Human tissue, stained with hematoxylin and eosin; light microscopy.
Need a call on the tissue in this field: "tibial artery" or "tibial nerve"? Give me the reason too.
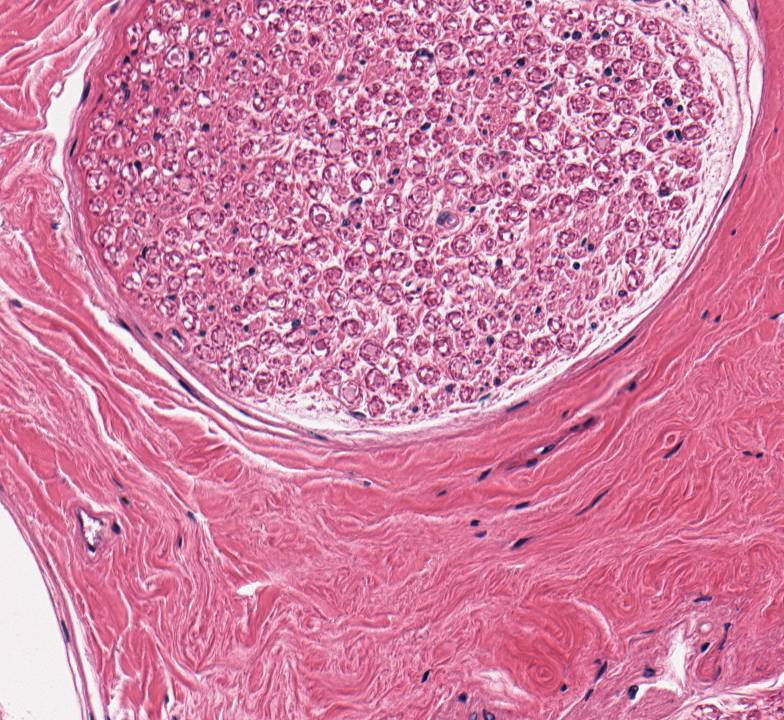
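That's tibial nerve. A large rounded bundle of nerve fibres fills most of the upper half, the fibres cut across as small round profiles, a pale ring around a central pink dot.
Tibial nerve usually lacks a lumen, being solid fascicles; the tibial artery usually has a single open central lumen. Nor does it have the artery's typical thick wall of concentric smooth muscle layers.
Just a thin layered sheath of flattened cells bounds it.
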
